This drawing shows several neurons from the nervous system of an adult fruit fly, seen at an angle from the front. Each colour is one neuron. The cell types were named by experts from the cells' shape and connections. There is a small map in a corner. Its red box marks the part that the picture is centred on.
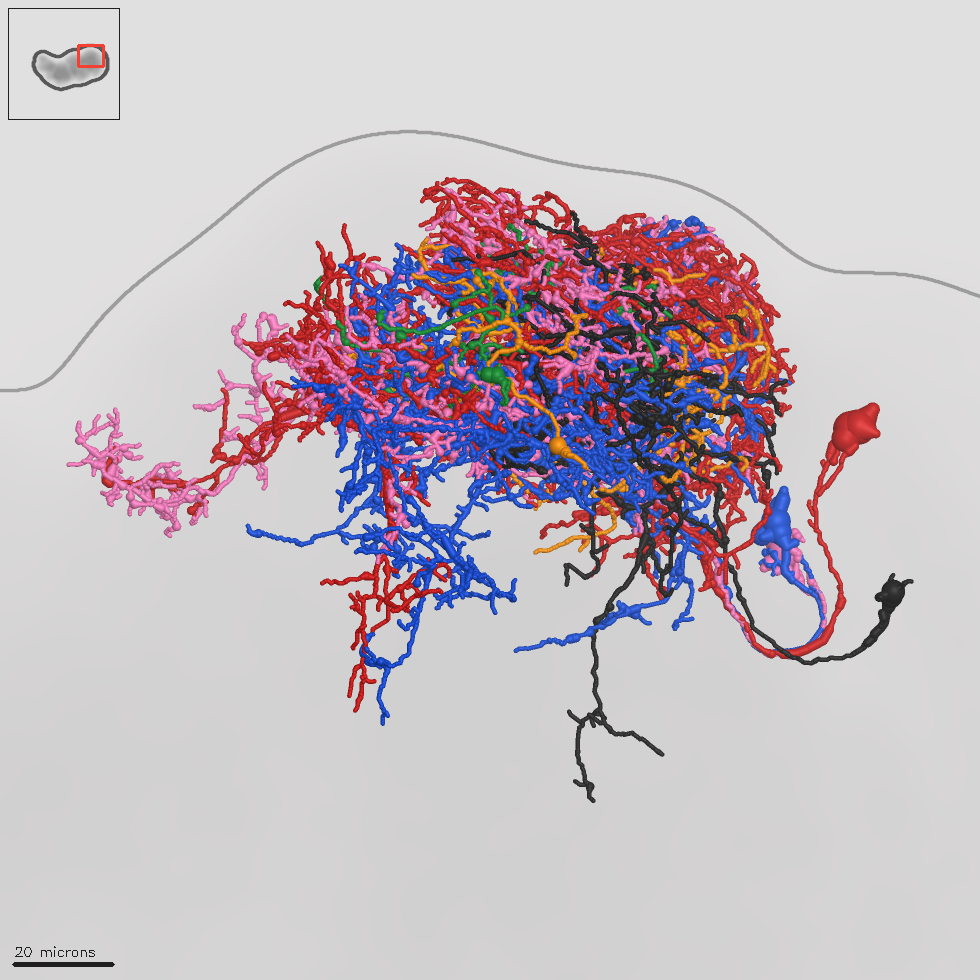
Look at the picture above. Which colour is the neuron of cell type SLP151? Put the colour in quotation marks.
"orange"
